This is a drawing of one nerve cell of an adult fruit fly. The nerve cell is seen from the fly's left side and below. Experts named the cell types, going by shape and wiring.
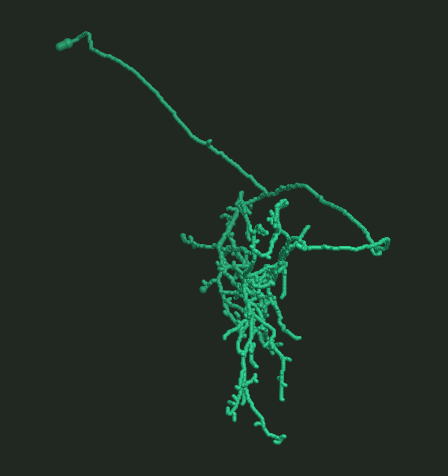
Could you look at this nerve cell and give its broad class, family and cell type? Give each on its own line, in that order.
central-brain intrinsic neuron
hemilineage SMPad2
ICL006m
